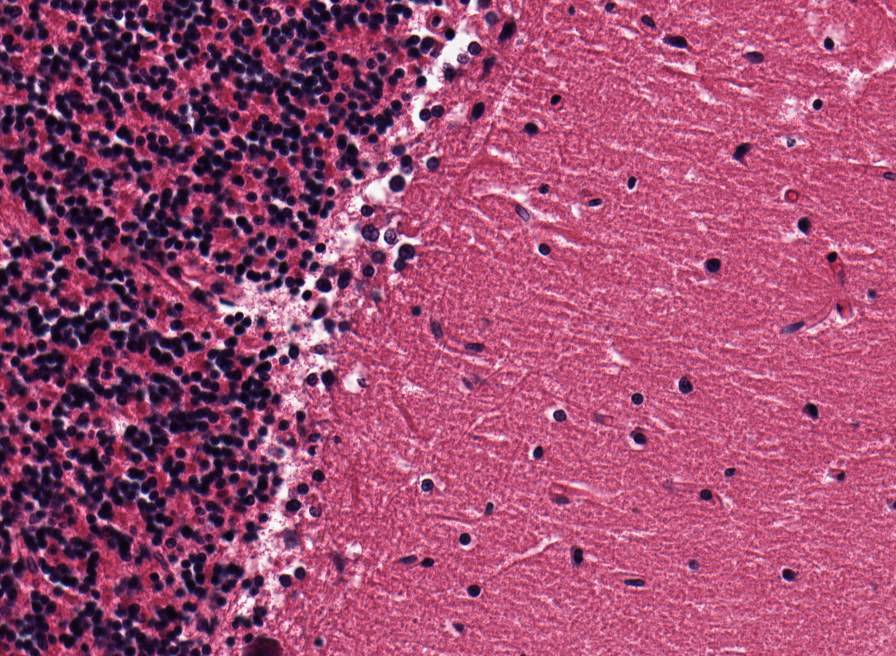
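Cerebellum. An irregular boundary, top centre to lower left, separates densely cellular tissue (left) from sparsely cellular pink tissue (right). On the left, small round dark nuclei with scant cytoplasm pack around small irregular pink patches. Clear spaces, some with nuclei, form a narrow band along the boundary.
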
